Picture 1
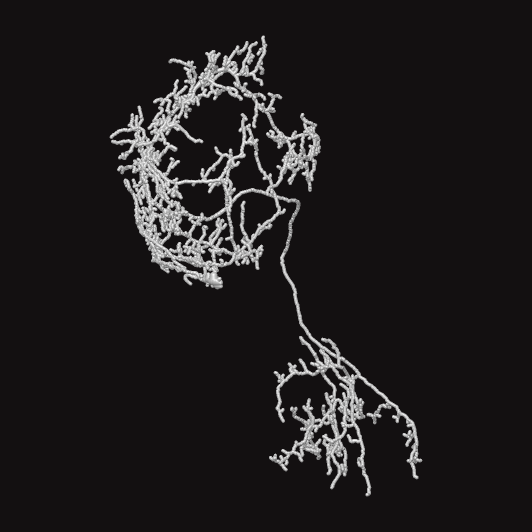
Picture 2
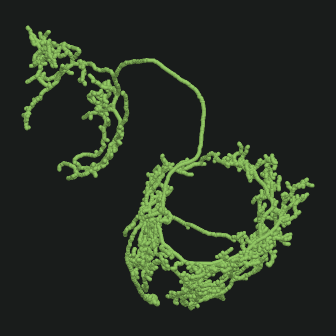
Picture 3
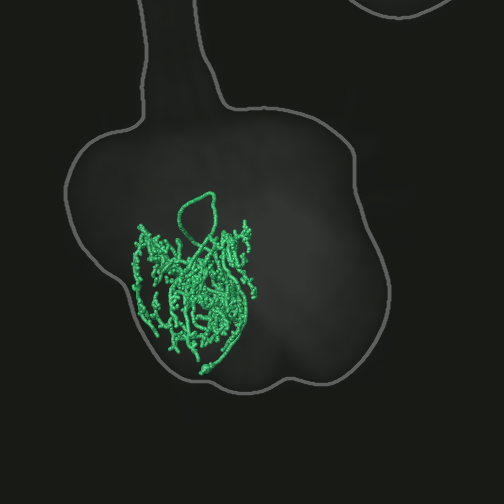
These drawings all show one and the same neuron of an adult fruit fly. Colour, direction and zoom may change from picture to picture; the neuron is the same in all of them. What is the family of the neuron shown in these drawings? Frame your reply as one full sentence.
Family-wise, the neuron is hemilineage 12A.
